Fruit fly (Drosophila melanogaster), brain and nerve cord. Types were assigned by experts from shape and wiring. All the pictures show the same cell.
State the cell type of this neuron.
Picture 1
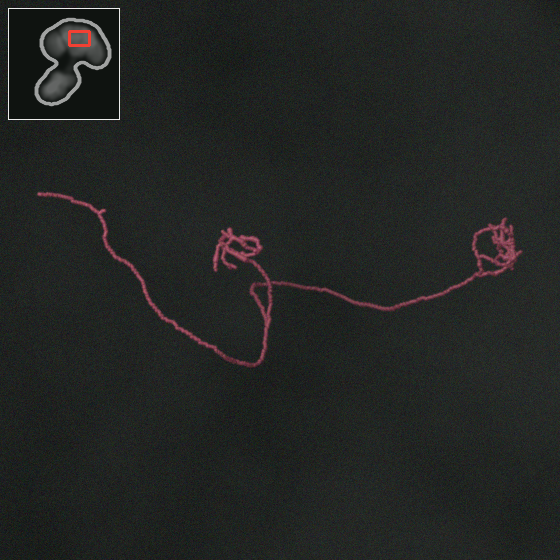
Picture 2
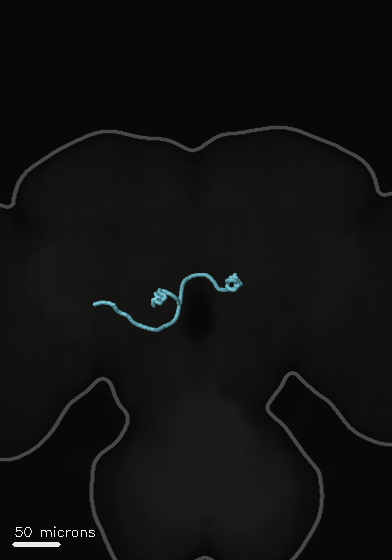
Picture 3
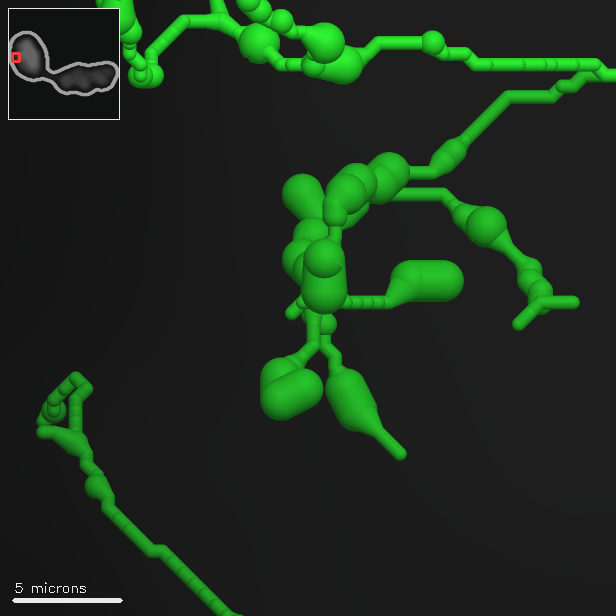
ORN_VM5v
